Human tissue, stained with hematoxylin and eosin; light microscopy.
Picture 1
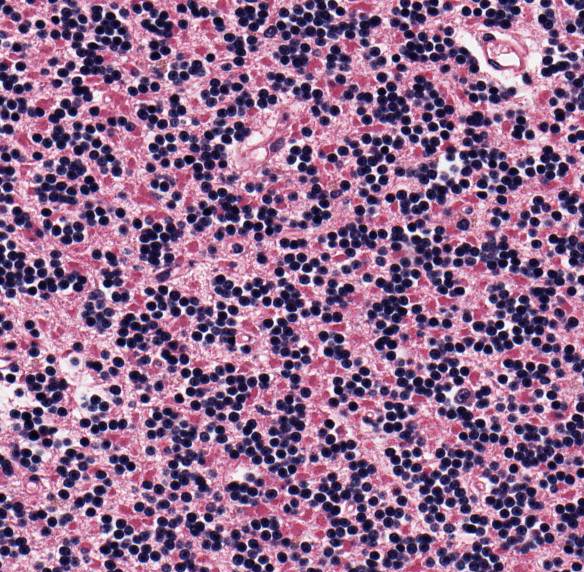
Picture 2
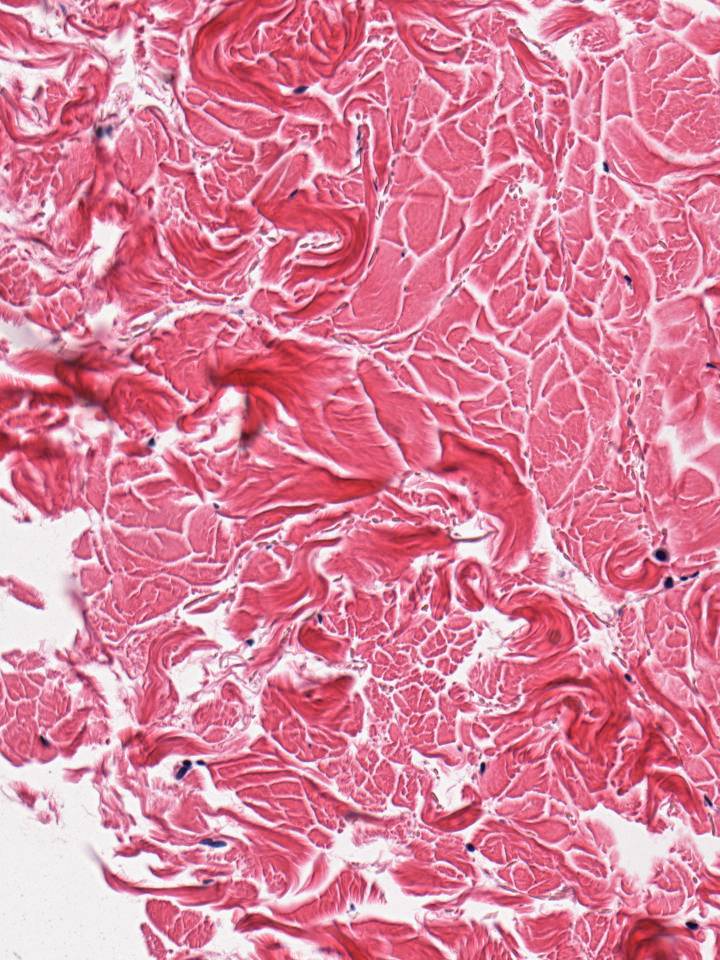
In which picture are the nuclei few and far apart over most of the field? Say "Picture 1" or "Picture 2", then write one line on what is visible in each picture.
Picture 2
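In picture 1: Small dark nuclei fill the whole field densely and fairly evenly, without layers or distinct units.
In picture 2: Nuclei are sparse, small and dark blue, scattered singly or in small groups between the bundles.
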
